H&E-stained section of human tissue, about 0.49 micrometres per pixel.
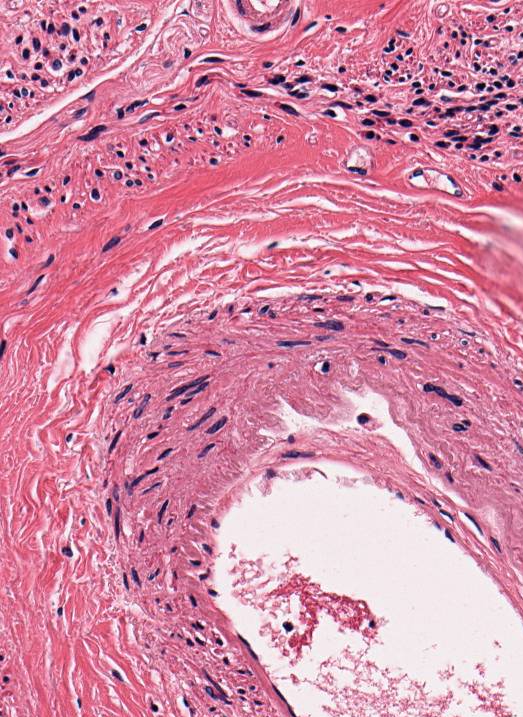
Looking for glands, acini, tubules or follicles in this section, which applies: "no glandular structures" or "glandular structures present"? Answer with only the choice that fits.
No glandular structures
